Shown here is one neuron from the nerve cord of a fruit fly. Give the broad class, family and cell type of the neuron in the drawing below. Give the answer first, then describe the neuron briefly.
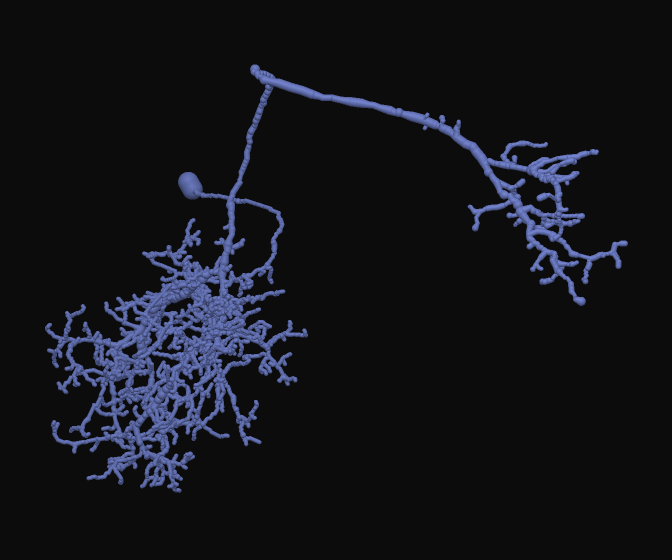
It is a nerve-cord intrinsic neuron. Its family is hemilineage 19A. The cell type is IN19A009. The picture shows more than a hundred branch ends. As drawn here it is wider than it is tall.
